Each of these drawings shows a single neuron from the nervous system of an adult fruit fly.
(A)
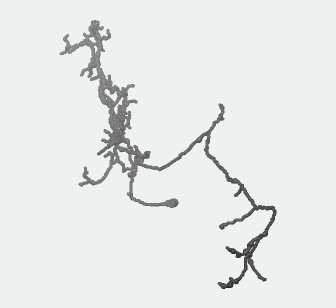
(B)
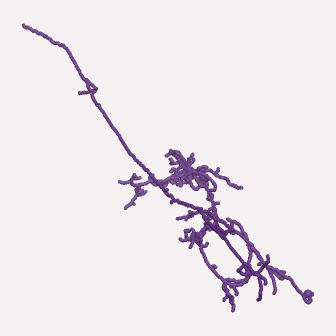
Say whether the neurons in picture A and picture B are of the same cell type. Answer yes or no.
yes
